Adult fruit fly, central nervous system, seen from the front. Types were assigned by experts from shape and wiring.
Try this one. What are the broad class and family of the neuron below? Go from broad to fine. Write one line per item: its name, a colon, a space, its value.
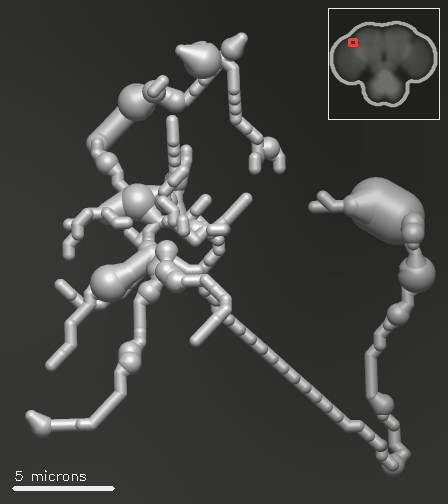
broad class: optic-lobe intrinsic neuron
family: T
